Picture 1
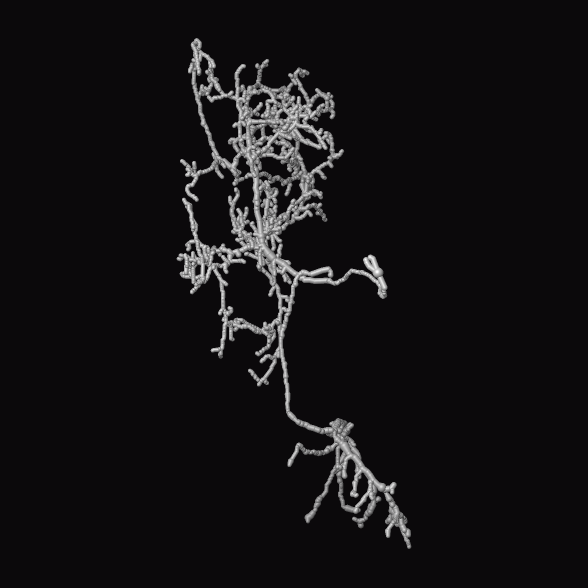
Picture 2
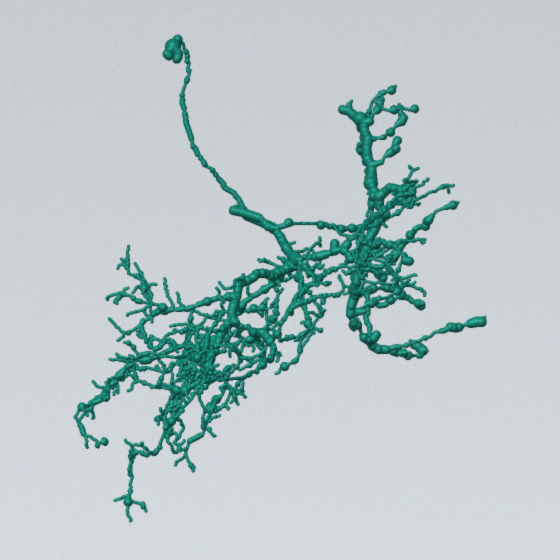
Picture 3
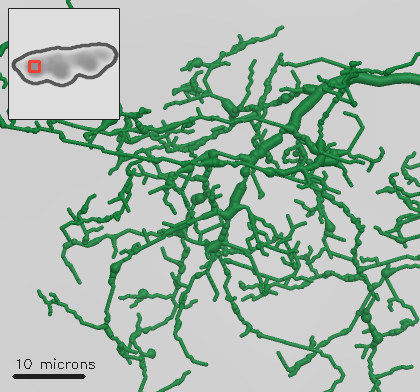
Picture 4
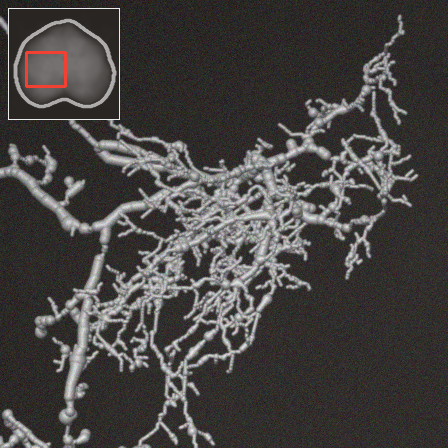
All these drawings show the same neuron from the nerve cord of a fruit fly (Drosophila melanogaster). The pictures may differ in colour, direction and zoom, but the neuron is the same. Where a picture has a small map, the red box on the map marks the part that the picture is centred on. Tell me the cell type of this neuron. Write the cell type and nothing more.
IN11A003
